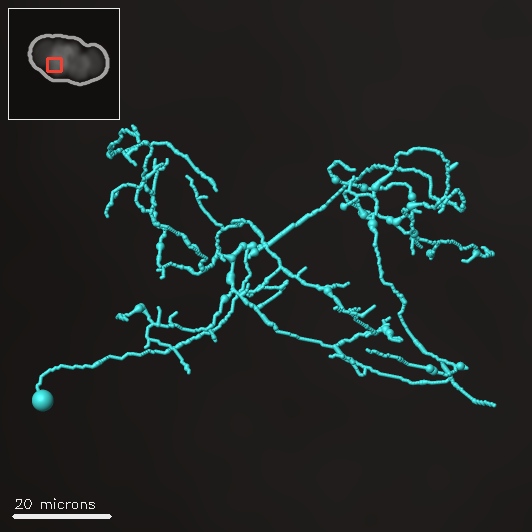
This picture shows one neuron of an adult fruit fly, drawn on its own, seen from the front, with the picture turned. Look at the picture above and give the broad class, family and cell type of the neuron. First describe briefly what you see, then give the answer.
Its cell body lies at the lower left of the picture. By the scale bar it is about 95 microns wide in this view. Dozens of branch ends can be seen. Its broad class is central-brain intrinsic neuron. Its family is hemilineage DL1_ventral. Its cell type is PLP174.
